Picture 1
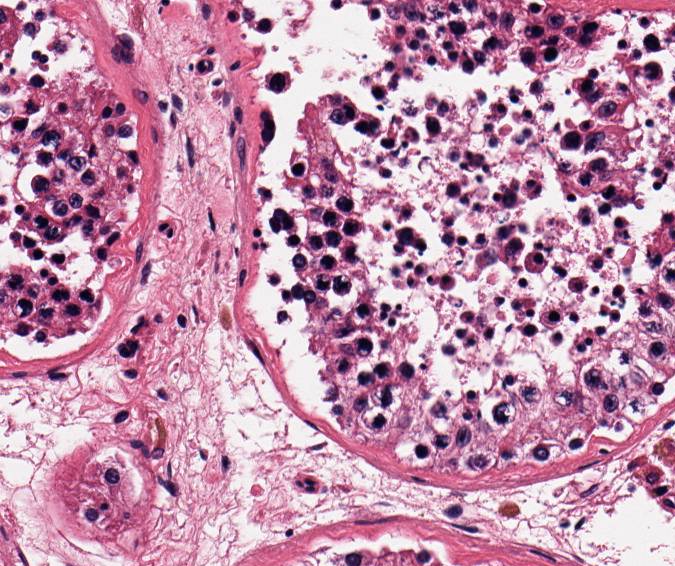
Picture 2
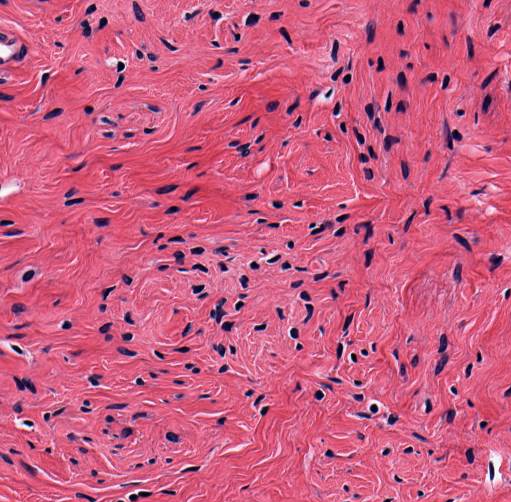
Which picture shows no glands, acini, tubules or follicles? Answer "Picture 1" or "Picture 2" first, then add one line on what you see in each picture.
Picture 2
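In picture 1: The lumen of the large right tubule is crowded with loose, detached round cells lying among clear spaces.
In picture 2: No epithelium or glands are present anywhere in the field.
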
